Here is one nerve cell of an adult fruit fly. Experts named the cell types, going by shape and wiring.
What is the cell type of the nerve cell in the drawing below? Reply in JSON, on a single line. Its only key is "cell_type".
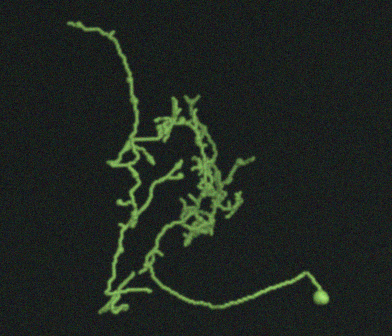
{"cell_type": "LHAV2b10"}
